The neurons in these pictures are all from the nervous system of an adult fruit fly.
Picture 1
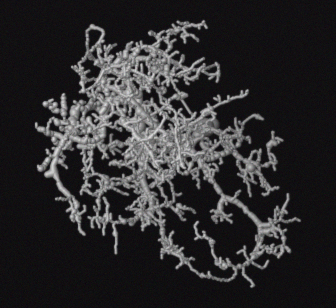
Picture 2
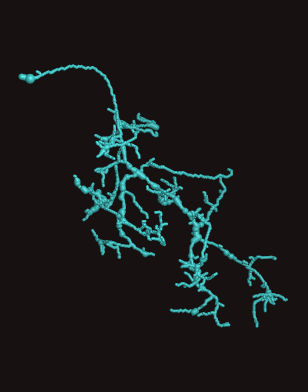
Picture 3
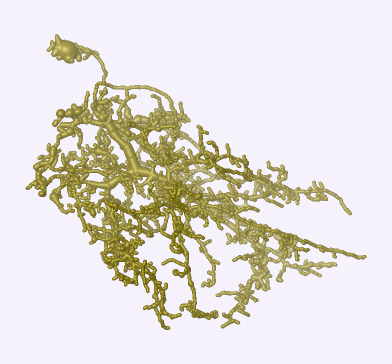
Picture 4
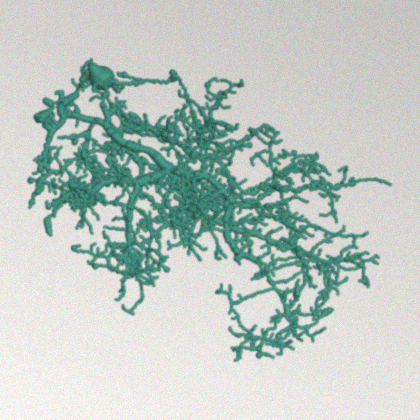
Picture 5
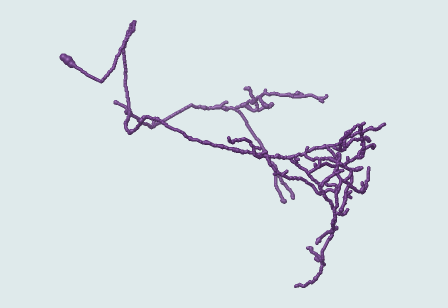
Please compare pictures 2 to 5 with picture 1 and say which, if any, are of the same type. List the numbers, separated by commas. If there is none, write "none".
3, 4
